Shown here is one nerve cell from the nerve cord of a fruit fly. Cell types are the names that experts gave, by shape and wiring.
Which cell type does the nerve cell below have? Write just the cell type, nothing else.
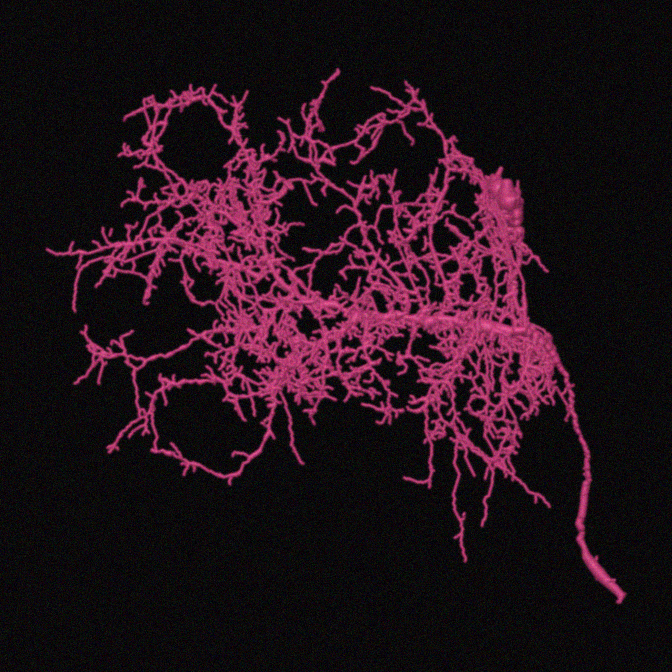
MNwm36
